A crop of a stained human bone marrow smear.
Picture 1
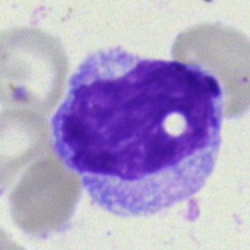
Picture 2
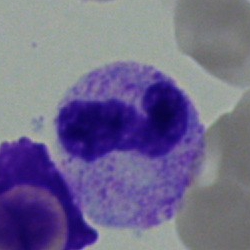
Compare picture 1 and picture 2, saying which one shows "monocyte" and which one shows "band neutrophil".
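Your monocyte is the cell in picture 1, and the band neutrophil is in picture 2. In the monocyte, notice how the nucleus fills most of the cell, leaving the widest band of cytoplasm below it. That cytoplasm is a pale bluish-lilac. In the right part of the nucleus you can see one sharply round, clear white spot. Follow the edge and you will find it irregular and ragged, with pale red cells lying against it on the left and on the right. Now turn to the band neutrophil: its outline is round and smooth, quite unlike the ragged edge in picture 1. Its chromatin is dark purple and coarsely clumped, and no nucleoli show.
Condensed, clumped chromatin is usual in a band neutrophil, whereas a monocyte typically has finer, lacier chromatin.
Its cytoplasm is abundant and pale lilac, filling most of the lower half of the cell, and holds no vacuoles.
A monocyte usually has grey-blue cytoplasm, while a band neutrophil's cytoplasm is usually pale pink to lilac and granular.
At the lower left, a darkly stained nucleated cell is cut off by the edge of the picture.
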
